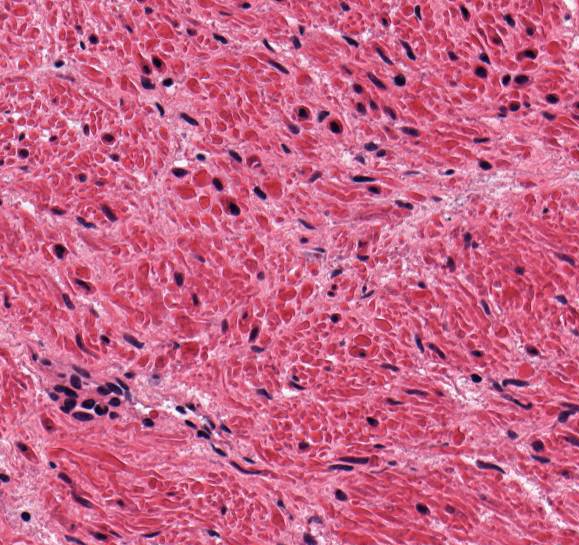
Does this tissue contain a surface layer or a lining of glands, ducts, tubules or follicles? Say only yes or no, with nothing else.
No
